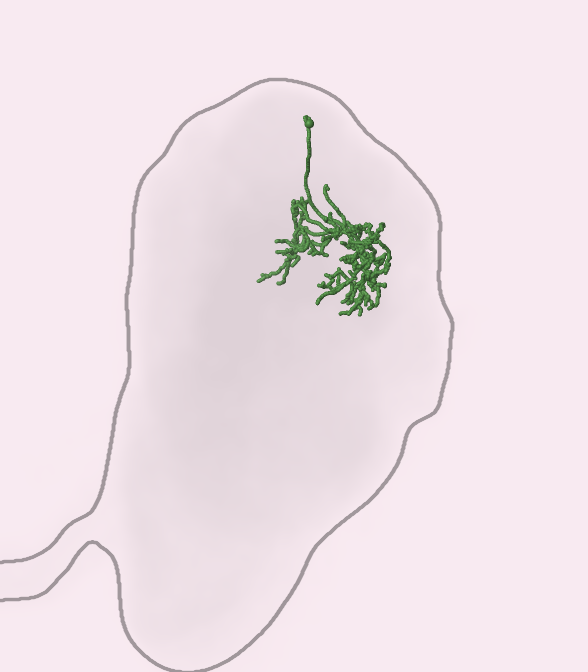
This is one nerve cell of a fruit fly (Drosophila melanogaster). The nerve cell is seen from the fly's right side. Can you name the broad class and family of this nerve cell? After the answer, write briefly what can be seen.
This is a central-brain intrinsic neuron. The family is hemilineage LHl2_ventral. The cell body is at the top of the picture. In this view it is taller than it is wide.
